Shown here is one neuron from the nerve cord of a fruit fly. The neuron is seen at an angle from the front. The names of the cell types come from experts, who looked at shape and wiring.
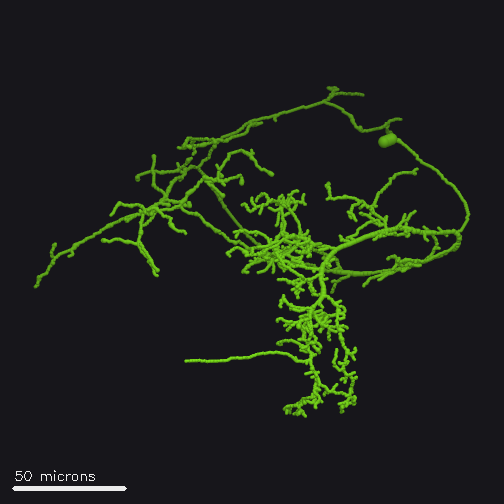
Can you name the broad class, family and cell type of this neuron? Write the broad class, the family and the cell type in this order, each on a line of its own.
nerve-cord intrinsic neuron
hemilineage 19B
IN19B041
